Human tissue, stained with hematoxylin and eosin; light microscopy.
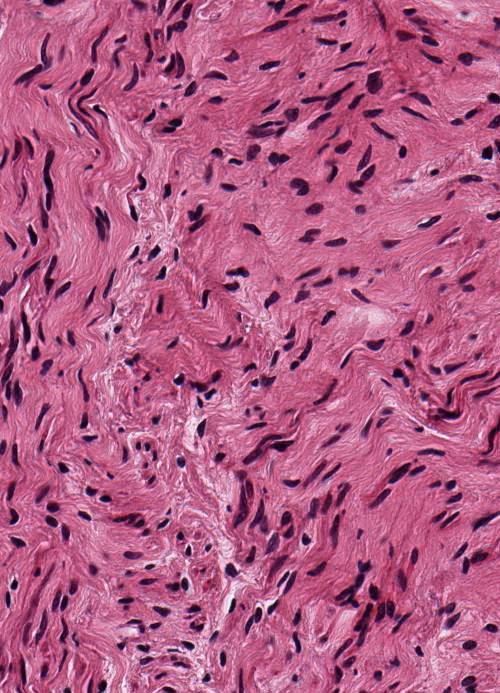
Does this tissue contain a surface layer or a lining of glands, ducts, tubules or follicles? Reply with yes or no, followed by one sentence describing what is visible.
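No. The whole field is made of spindle cells lying in pink fibrillary stroma, with no epithelium or glands anywhere.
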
